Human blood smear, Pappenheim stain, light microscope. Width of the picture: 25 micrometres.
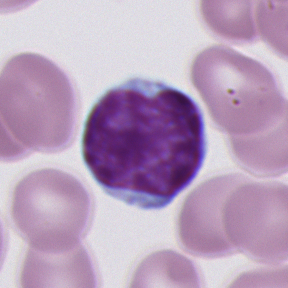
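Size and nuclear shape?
Cell about 11 micrometres across; nucleus round, with a shallow notch at its top edge.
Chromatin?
Dark purple, coarsely clumped.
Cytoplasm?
Thin pale blue rim, seen mainly above and below the nucleus, which fills about 80% of the cell's area.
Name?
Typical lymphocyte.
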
